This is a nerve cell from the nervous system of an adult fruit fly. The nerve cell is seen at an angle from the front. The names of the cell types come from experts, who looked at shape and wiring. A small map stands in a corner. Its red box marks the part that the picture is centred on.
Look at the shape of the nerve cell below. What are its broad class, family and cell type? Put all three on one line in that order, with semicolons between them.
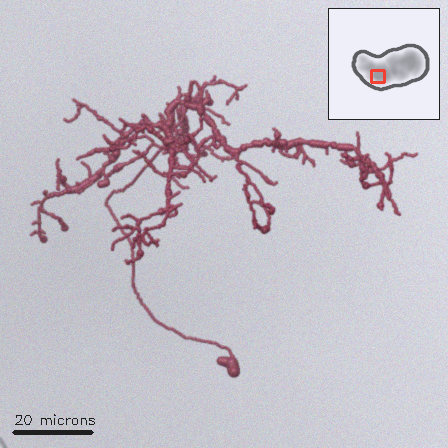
nerve-cord intrinsic neuron; hemilineage 00A; IN00A063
